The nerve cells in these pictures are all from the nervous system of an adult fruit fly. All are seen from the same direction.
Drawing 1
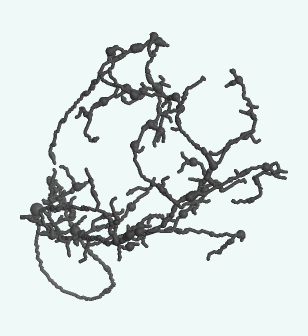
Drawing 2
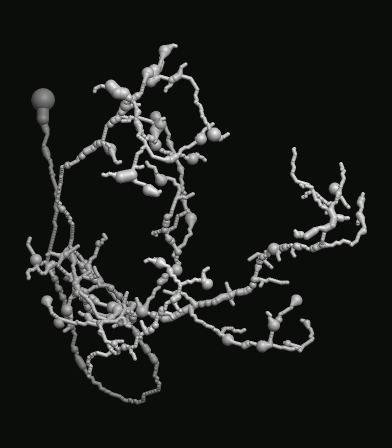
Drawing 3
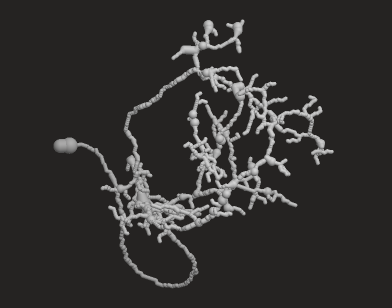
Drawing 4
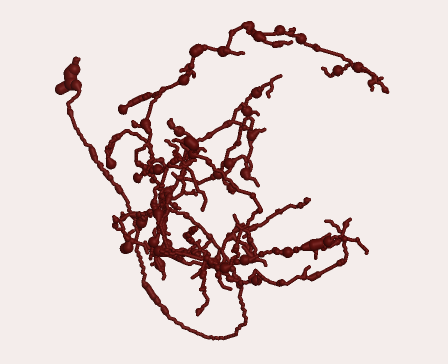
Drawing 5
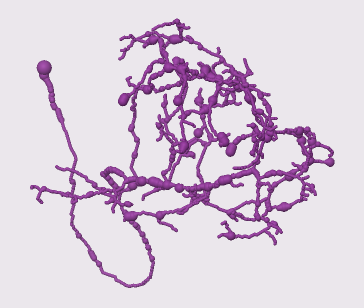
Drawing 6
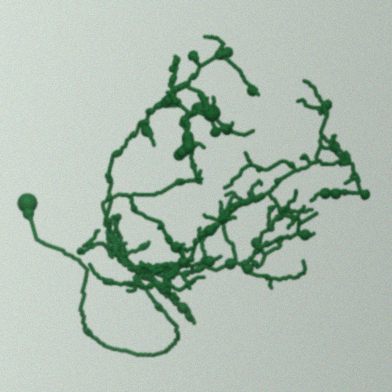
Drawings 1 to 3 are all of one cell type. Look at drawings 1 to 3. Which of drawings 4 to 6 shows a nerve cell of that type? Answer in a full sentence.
The nerve cell in drawing 6 is of the same cell type.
